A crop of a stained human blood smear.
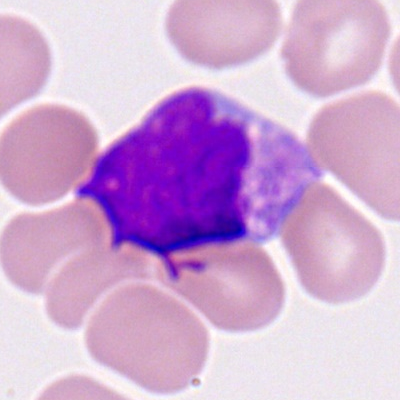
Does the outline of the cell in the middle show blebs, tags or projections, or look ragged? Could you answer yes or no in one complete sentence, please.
Yes, ragged or frayed parts, or projections, blebs or tags, are present on the cell's outline.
